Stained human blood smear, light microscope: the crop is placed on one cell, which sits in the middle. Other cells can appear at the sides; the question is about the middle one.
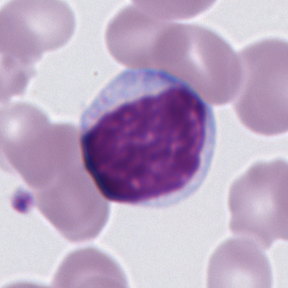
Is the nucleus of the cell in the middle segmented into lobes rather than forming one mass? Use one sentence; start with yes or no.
No, the cell's nucleus forms one compact piece that is round, oval or kidney-shaped.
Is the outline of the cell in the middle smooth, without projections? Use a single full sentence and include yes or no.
Yes, this cell has a smooth edge with no projections, blebs or tags.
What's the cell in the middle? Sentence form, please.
The crop's centre is taken up by a large granular lymphocyte.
